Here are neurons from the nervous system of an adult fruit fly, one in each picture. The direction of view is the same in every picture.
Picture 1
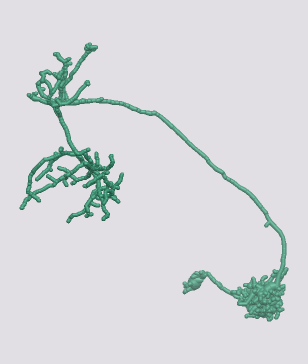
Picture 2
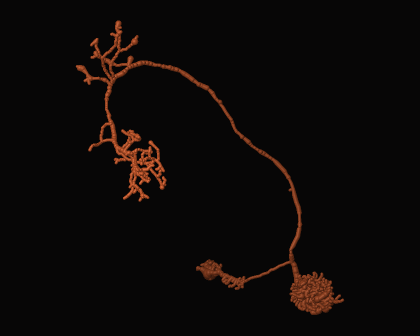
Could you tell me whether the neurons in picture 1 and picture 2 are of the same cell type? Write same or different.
different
